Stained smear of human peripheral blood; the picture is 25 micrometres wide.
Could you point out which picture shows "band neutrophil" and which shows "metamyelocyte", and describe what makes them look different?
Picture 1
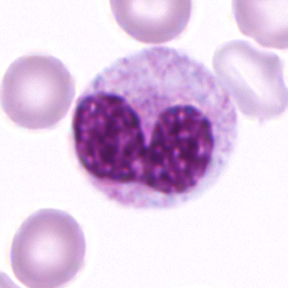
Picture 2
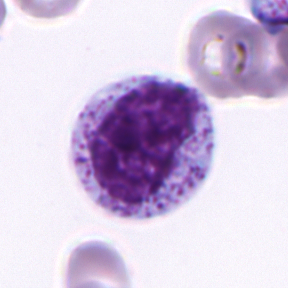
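Picture 1 shows a band neutrophil; picture 2 shows a metamyelocyte. In picture 1, two nuclear lobes stay joined by a broad band of nucleus along their lower side; in picture 2, the nucleus fills most of the cell, leaving a moderate rim of cytoplasm. Cytoplasm in picture 1 is plentiful, pale pink-lilac and widest above the nucleus, while in picture 2 it is pale lilac-grey. Picture 1 has fine, small purplish-pink granules scattered through it; picture 2 has many fine purple granules throughout. Chromatin is dark purple and coarsely clumped in both.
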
